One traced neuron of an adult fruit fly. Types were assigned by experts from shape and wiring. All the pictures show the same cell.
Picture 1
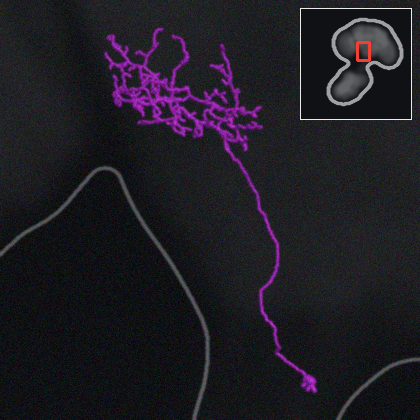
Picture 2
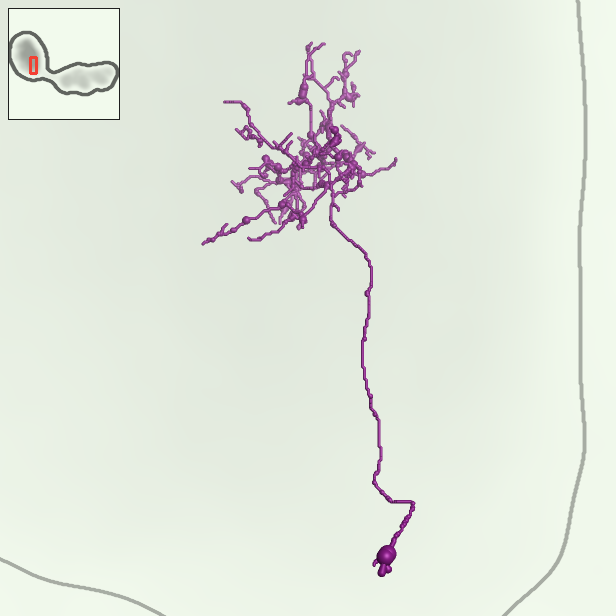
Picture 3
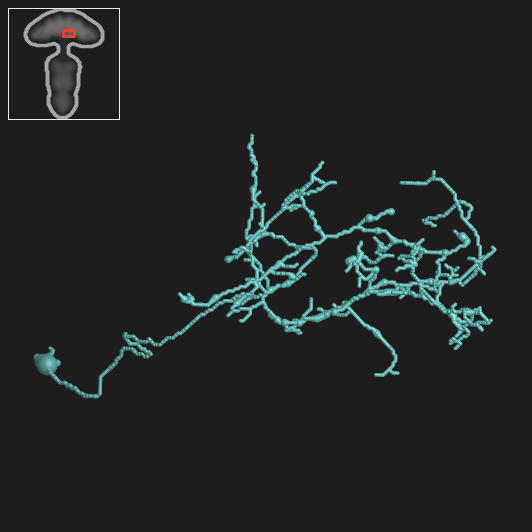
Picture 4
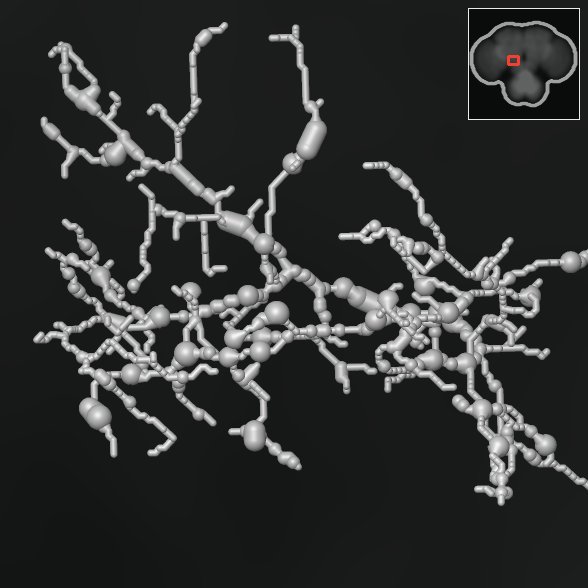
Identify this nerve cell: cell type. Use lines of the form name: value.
cell type: CB2792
